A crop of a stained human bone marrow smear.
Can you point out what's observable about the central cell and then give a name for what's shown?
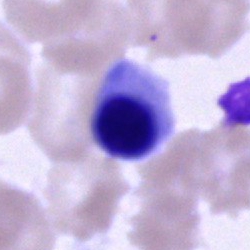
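First, nuclear chromatin is very dark purple, staining densely throughout. Second, no nucleoli are seen. Third, most of the cytoplasm lies above and to the right of the nucleus. Fourth, the upper edge of the outline is somewhat angular. The cell is an erythroblast.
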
